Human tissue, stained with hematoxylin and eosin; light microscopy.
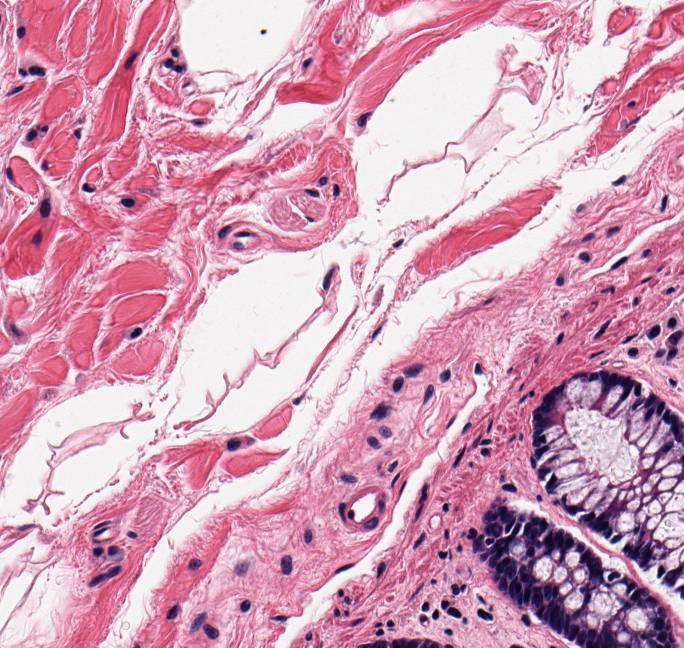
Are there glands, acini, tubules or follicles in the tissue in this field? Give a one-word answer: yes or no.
Yes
